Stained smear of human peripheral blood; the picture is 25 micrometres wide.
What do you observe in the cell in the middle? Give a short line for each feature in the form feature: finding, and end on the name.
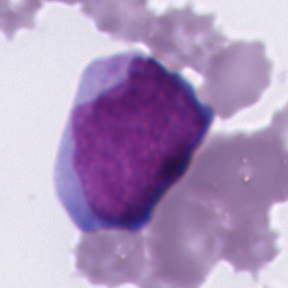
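Outline: angular, with several fairly straight edges
Nucleus: single unlobed mass, irregular angular border
Cytoplasm: pale blue
Granules: none visible
Name: myeloblast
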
